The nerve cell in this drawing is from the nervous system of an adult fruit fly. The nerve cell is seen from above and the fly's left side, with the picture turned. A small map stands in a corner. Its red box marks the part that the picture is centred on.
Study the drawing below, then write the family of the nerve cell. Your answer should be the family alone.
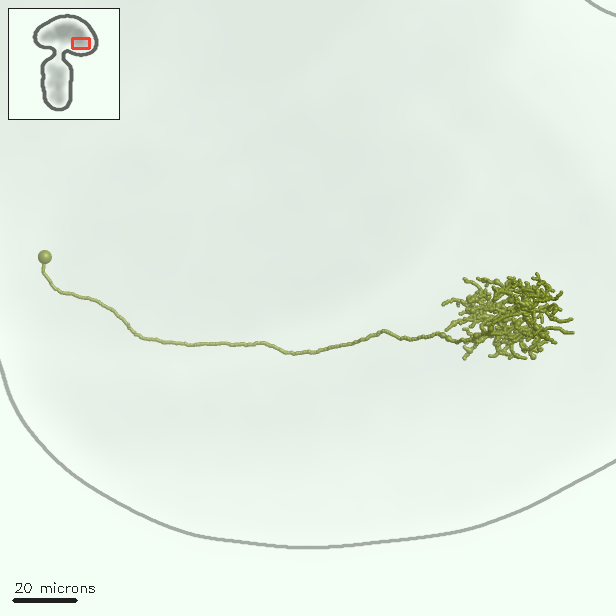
Pm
